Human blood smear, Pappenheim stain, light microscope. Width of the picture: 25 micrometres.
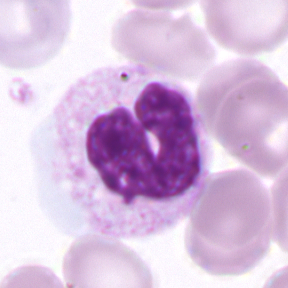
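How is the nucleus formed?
As a single curved band bent into a horseshoe.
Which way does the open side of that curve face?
Towards the top of the picture.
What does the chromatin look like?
Dark purple and coarsely clumped.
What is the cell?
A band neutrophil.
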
